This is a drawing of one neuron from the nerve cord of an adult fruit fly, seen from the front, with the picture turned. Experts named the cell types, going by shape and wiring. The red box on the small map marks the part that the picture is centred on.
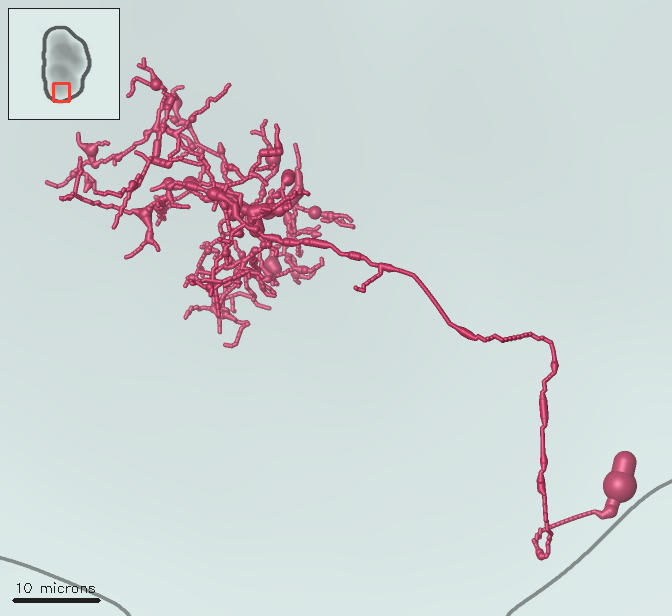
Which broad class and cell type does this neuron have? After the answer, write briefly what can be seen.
Its broad class is nerve-cord intrinsic neuron. The cell type is INXXX448. By the scale bar it is about 70 microns wide in this view. Dozens of branch ends can be seen.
